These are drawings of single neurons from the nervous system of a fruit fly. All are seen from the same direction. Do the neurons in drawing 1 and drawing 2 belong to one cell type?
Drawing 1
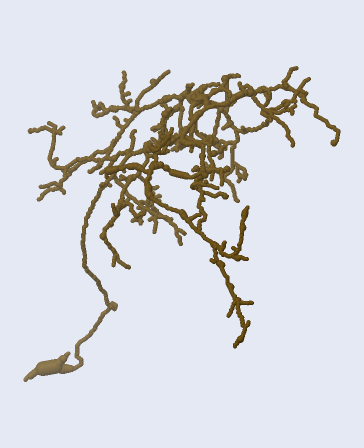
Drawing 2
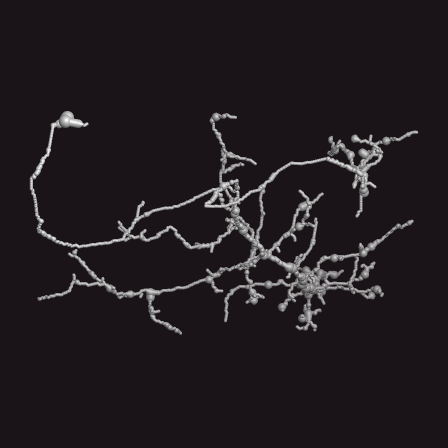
no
